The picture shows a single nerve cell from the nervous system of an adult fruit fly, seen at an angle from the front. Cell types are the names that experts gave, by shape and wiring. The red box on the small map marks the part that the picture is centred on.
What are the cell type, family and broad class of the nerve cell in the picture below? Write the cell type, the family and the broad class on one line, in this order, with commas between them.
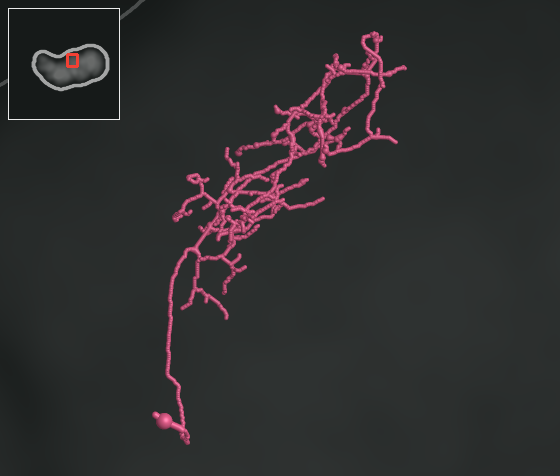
SLP179_a, hemilineage SLPal3_and_SLPal4_dorsal, central-brain intrinsic neuron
